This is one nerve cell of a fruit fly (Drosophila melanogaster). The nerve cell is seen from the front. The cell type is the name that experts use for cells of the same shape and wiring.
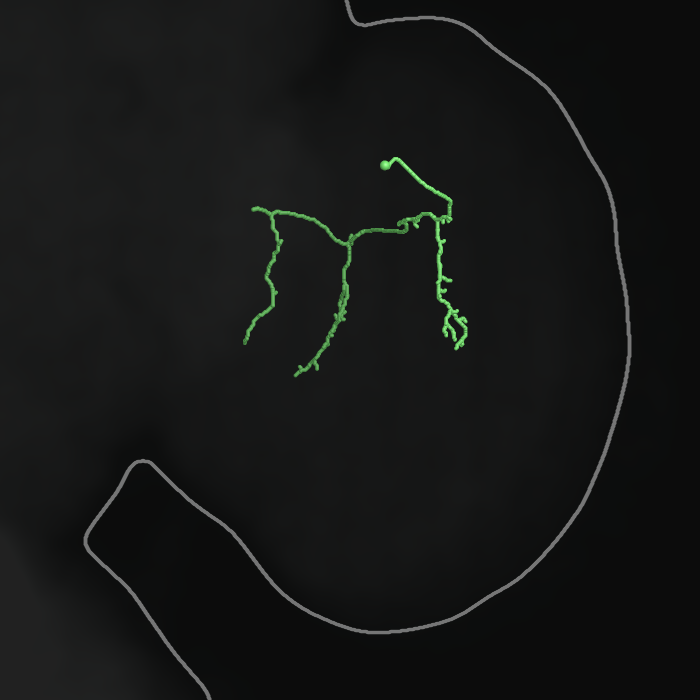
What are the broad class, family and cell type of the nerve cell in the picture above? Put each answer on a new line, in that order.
optic-lobe intrinsic neuron
TmY
TmY9a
